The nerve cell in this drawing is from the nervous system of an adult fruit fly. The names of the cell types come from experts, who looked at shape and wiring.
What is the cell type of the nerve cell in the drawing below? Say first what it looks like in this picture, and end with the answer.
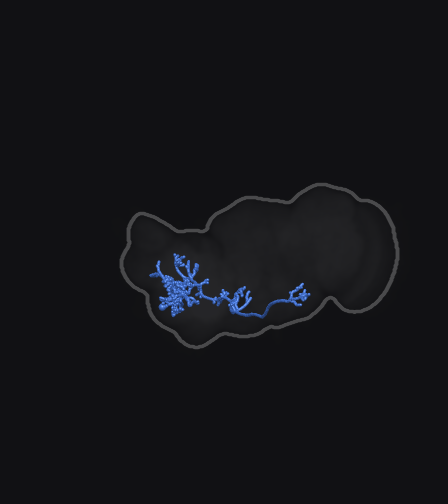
In this view it is more than twice as wide as it is tall. It is an ascending neuron. It is of cell type AN12B008.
